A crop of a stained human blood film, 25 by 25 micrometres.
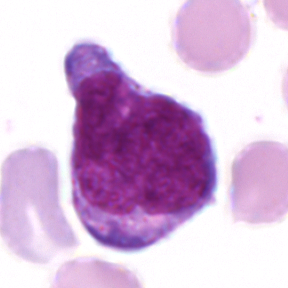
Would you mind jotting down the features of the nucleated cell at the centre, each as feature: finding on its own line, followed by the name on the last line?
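Cytoplasm: a rounded knob bulging out at the upper left
Nucleus: a single, unlobed mass
Chromatin: finely stippled, not coarsely clumped
Vacuoles: none I can clearly see in the cytoplasm
Name: atypical promyelocyte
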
